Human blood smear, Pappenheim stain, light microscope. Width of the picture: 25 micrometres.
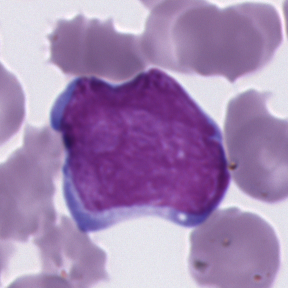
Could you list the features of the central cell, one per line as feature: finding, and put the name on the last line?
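Size: about 16 micrometres across, I'd say.
Nucleus: takes up about 80% of the cell's area.
Nuclear outline: a shallow notch near the middle of the upper edge.
Chromatin: fine and evenly spread, no coarse clumps that I can find.
Nuclear stain: reddish purple.
Cytoplasm: a thin rim, widest along the lower edge.
Name: myeloblast.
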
